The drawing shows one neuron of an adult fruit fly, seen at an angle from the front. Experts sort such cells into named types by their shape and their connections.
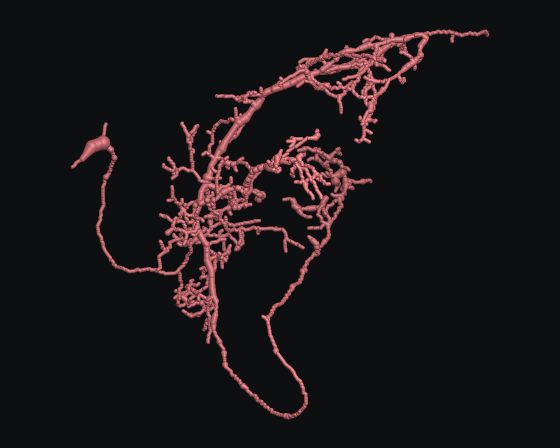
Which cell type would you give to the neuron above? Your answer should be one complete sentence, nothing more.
Classified by cell type, this neuron is dMS2.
